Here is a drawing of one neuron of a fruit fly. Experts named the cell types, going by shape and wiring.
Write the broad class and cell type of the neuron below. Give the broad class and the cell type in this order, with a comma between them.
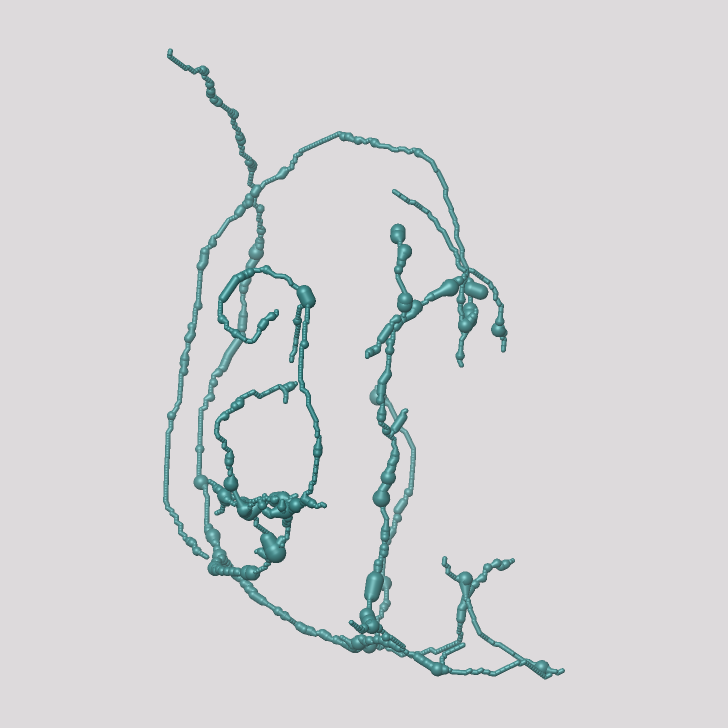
sensory neuron entering the nerve cord, SNxx20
